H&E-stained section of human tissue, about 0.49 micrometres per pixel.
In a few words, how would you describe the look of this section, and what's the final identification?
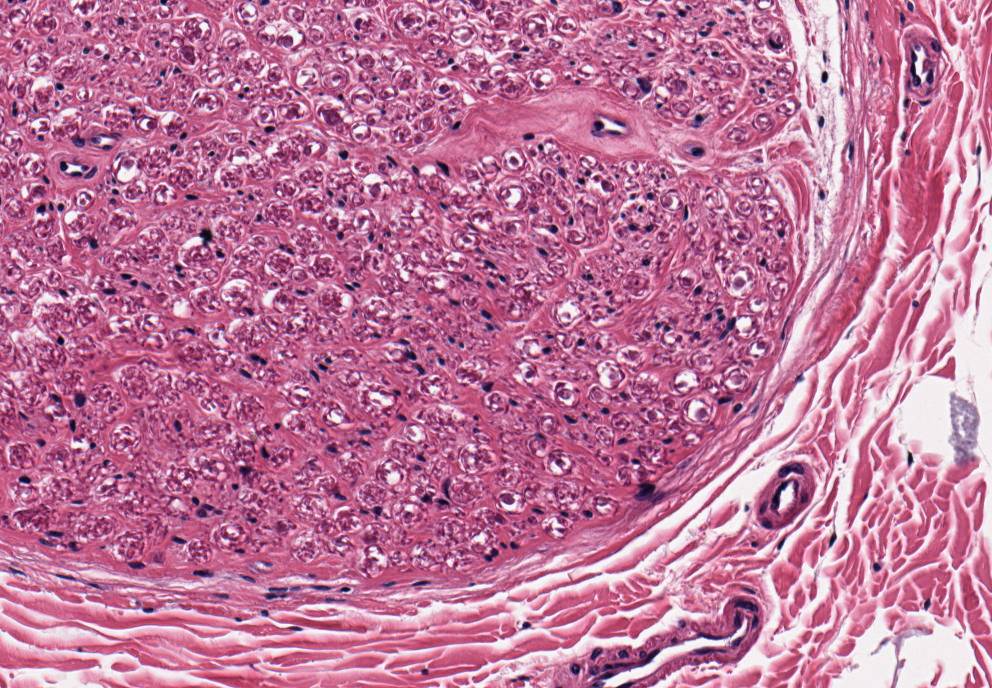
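Within the bundle the fibres are cut across and show as many small round profiles, closely packed. Many of these profiles have a pale or clear ring around a small pink central core. Small, dark, elongated nuclei lie sparsely between the round profiles. Near the top centre, a small vessel with a pale pink fibrous cuff sits inside the bundle. This is tibial nerve.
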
